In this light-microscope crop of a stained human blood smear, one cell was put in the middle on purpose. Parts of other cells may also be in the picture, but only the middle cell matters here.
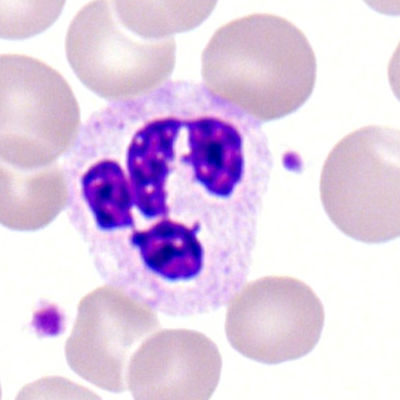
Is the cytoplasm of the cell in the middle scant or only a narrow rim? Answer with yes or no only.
No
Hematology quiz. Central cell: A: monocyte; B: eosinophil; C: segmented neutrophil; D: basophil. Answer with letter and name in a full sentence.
The cell positioned centrally is a segmented neutrophil, as given in option C, which is correct.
